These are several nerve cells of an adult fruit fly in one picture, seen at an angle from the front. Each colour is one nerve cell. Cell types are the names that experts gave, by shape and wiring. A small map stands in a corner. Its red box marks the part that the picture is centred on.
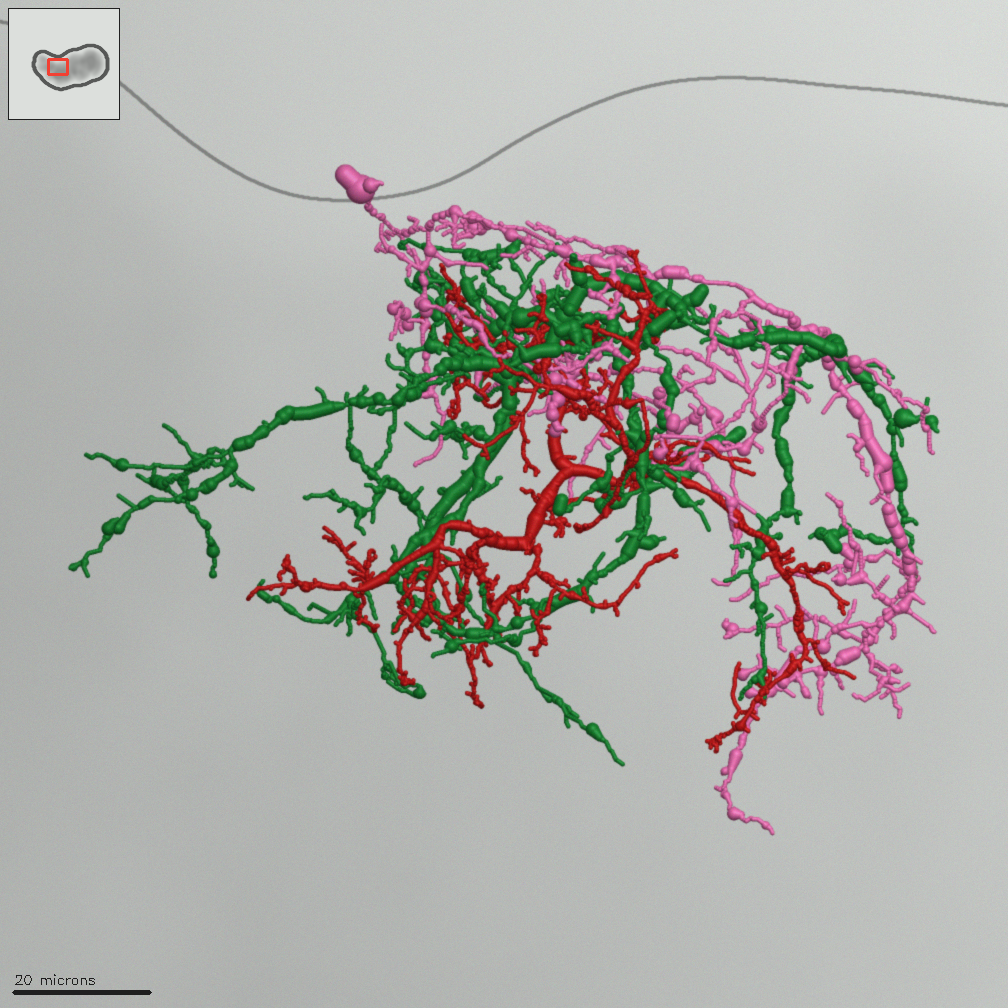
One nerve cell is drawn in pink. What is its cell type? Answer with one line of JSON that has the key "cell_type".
{"cell_type": "IN11B014"}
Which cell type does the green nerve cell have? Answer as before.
{"cell_type": "IN11B024_b"}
